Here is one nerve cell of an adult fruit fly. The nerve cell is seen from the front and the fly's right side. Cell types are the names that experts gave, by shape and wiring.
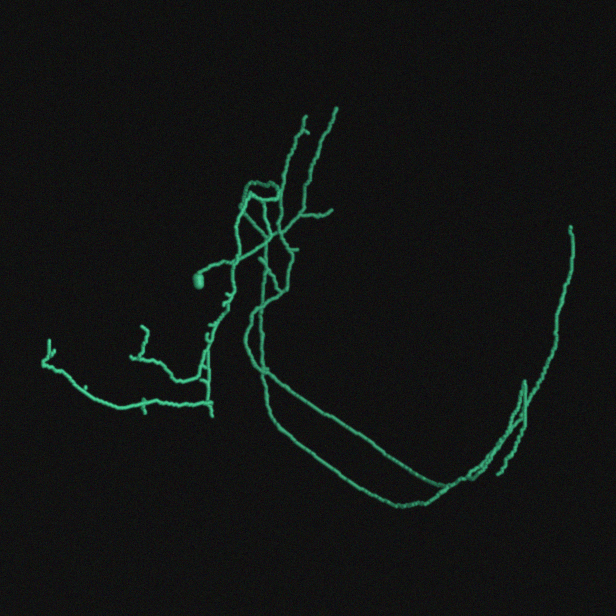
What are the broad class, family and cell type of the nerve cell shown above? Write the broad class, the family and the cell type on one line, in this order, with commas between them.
visual centrifugal neuron, LoVC, LoVC24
